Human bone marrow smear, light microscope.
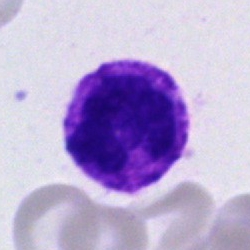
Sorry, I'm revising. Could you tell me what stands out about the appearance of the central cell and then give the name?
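In outline the cell is round, and its nucleus takes up most of it. The chromatin is dark and clumped. A deep purple stain colours the cytoplasm. It is a basophil.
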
